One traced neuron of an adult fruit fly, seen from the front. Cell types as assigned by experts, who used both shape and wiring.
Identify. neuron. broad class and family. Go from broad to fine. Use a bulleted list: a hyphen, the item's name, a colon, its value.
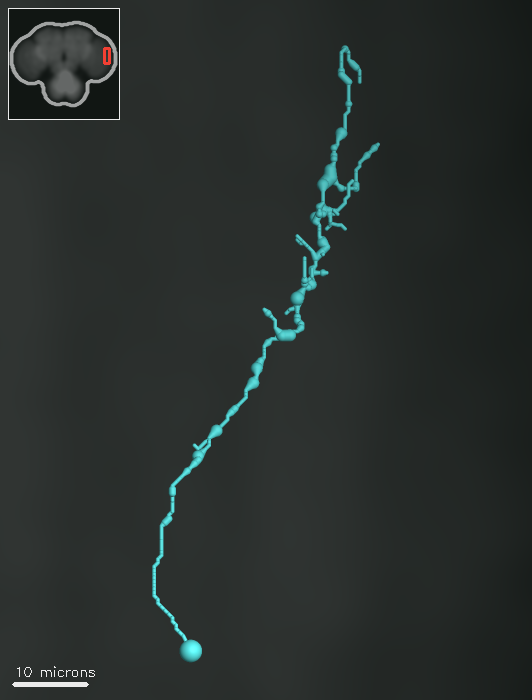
- broad class: optic-lobe intrinsic neuron
- family: Dm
